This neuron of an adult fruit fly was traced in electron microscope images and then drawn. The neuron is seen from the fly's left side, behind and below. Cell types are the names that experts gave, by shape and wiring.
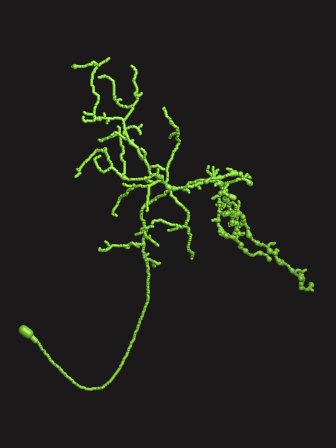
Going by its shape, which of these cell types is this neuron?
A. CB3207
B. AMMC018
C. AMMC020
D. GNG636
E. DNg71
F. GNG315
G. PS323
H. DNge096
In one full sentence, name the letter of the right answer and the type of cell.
The cell identity of the neuron is AMMC020, given in option C.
